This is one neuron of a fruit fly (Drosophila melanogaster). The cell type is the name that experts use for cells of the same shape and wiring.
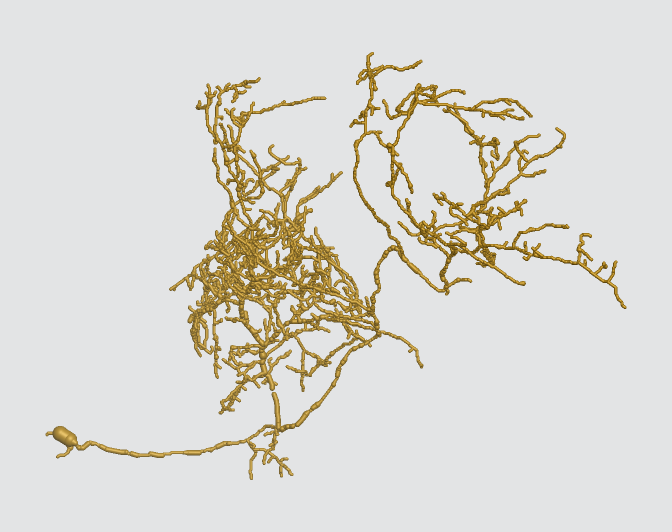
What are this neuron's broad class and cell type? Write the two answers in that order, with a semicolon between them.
central-brain intrinsic neuron; LAL100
